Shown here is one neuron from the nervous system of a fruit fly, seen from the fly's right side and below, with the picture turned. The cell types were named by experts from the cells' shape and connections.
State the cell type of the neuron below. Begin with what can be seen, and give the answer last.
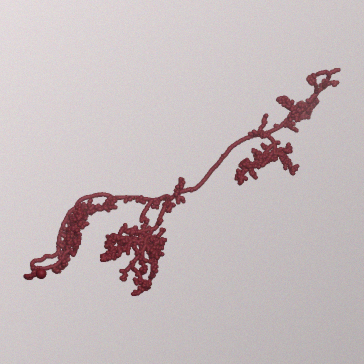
The cell body can be seen at the lower left of the picture. As drawn here it is wider than it is tall. This is a nerve-cord intrinsic neuron. Its cell type is INXXX027.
